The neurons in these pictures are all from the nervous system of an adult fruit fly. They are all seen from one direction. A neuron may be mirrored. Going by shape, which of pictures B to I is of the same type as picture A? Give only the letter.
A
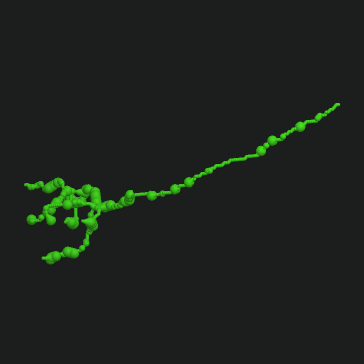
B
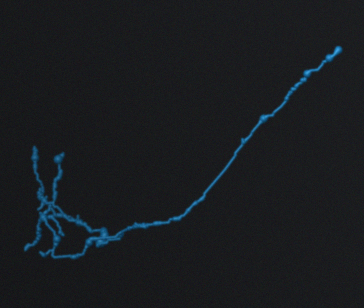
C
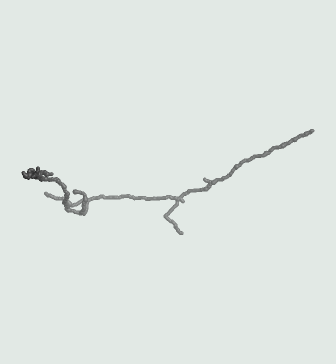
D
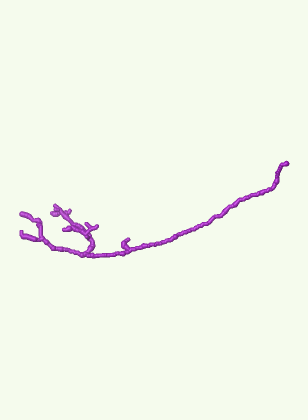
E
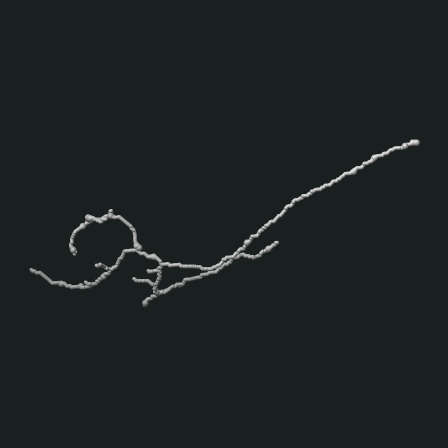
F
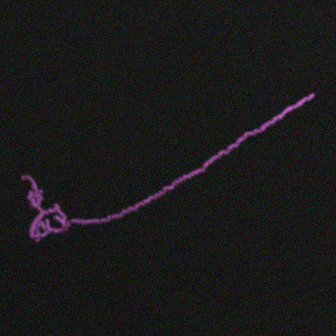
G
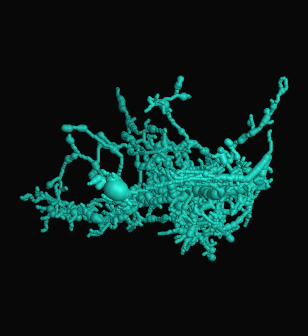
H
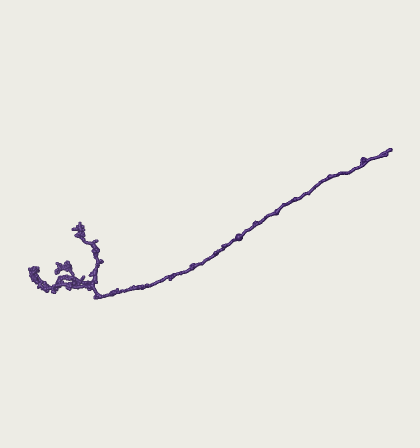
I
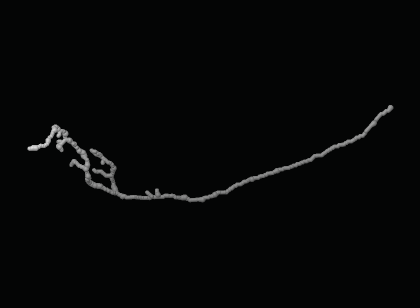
H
